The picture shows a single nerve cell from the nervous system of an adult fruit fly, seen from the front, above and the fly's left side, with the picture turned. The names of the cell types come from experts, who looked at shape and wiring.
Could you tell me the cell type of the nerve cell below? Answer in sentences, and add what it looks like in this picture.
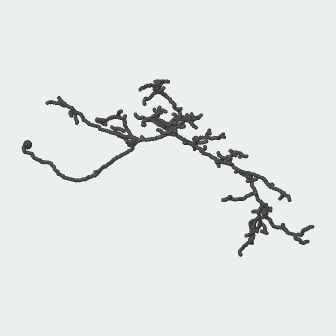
The cell type is IN19A100. This is a nerve-cord intrinsic neuron. Its cell body lies on the left of the picture. As drawn here it is wider than it is tall.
